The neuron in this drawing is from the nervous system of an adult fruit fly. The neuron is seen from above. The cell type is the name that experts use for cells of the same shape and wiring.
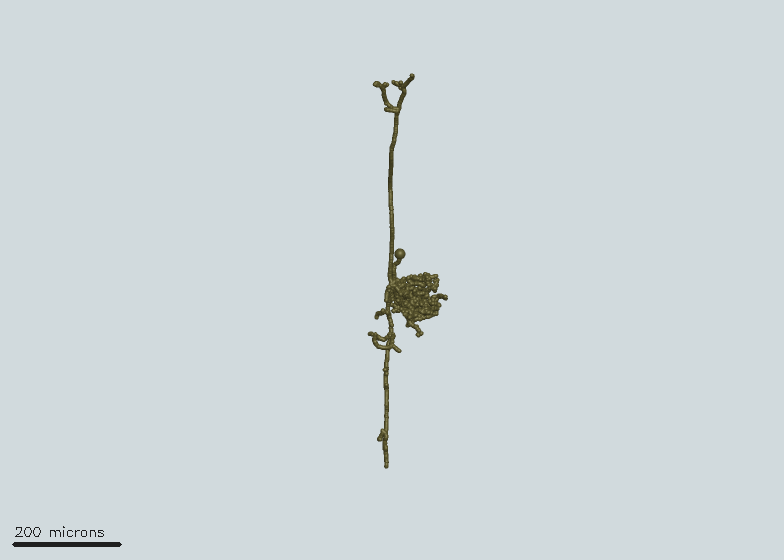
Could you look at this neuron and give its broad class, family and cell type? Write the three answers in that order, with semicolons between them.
ascending neuron; hemilineage 17A; AN17A024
